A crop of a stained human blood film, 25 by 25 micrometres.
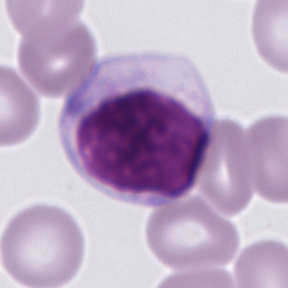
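Large granular lymphocyte, the cell in the middle of this stained blood smear. Take a look at the outline first: smooth and roughly round, with no surface projections. The nucleus is a single oval mass without lobes, lying off-centre toward the lower right of the cell. Above it, a few fine purple granules are scattered through the cytoplasm.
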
